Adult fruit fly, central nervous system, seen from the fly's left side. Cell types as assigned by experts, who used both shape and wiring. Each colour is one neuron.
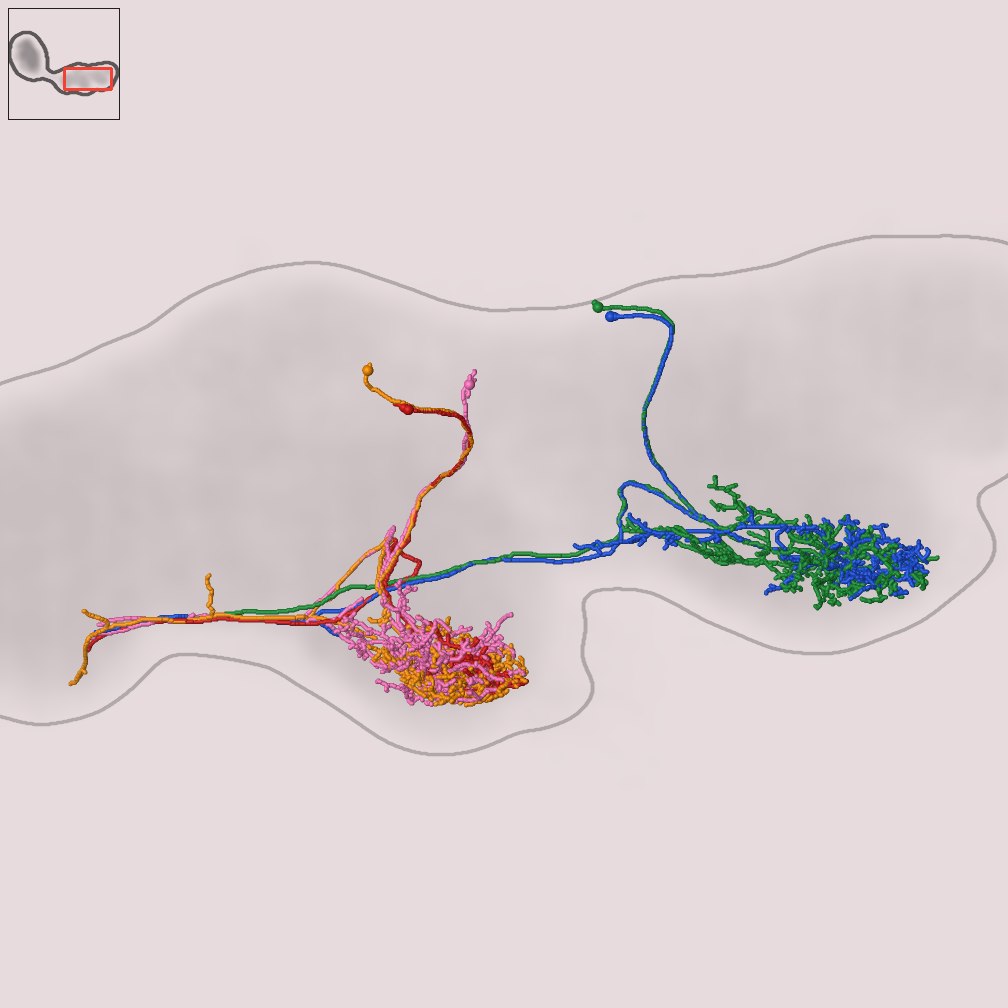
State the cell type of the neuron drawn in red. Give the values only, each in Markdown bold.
**IN23B067_e**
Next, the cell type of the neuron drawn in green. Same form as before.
**IN23B056**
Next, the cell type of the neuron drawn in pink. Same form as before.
**IN23B057**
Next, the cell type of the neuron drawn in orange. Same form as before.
**IN23B067_c**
